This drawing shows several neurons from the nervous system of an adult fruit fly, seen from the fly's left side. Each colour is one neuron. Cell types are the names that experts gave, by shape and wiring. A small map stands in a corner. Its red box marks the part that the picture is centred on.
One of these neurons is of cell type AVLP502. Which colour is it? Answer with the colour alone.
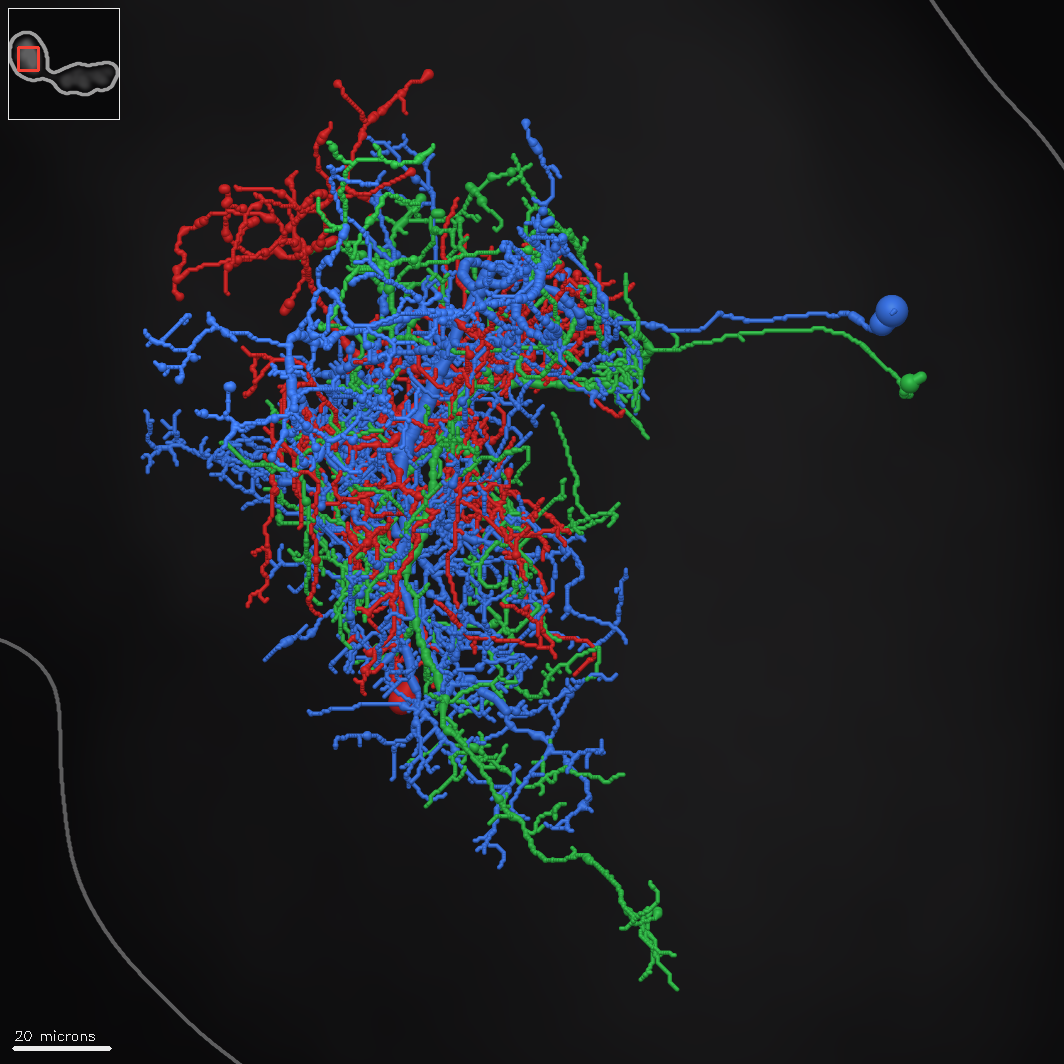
blue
